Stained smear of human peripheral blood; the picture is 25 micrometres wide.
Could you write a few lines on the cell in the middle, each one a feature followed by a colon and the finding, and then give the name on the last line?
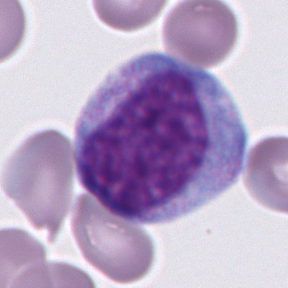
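Outline: roughly round, smooth edge
Nucleus position: off-centre, toward the left
Nuclear shape: no indentation or lobes
Cytoplasm: no visible vacuoles
Name: promyelocyte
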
